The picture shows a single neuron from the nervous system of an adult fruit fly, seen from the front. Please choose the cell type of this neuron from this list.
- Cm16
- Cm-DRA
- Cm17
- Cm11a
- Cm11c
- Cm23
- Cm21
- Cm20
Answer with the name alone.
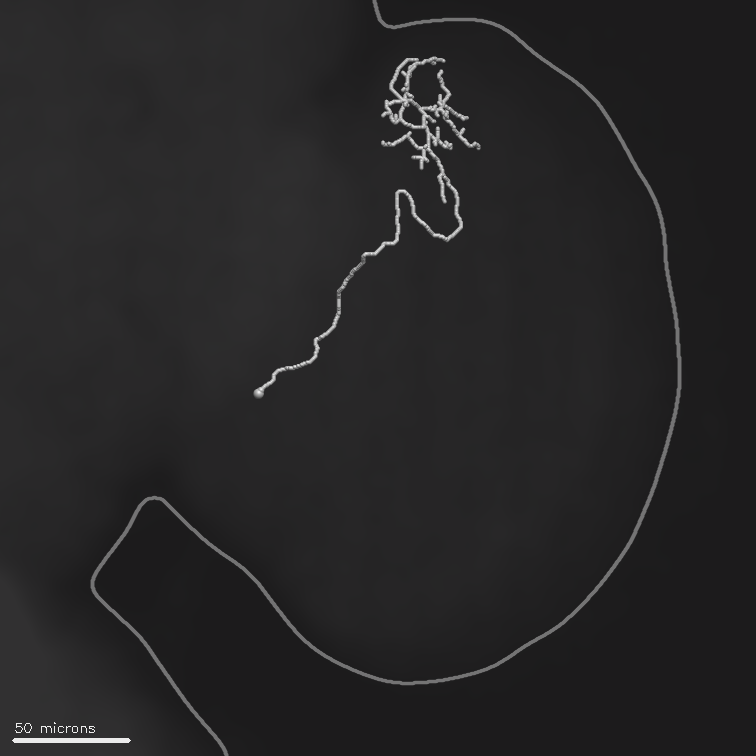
Cm20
